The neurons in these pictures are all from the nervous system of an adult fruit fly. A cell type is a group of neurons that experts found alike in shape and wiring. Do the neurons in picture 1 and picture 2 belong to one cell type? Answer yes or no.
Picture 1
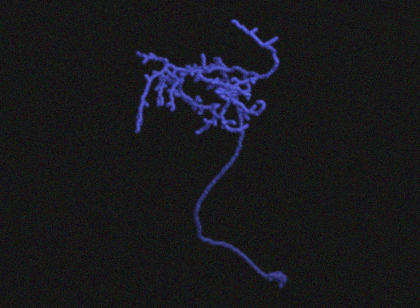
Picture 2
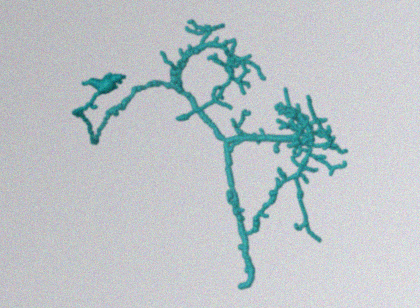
no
